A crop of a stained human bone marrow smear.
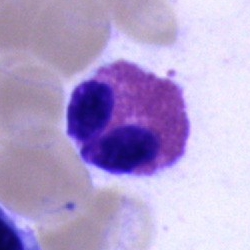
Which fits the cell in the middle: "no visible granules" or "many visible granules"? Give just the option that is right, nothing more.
Many visible granules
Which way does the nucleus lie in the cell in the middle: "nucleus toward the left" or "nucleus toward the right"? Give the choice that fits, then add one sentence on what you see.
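Nucleus toward the left. The nuclear lobes lie along the left side and lower part of the cell.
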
